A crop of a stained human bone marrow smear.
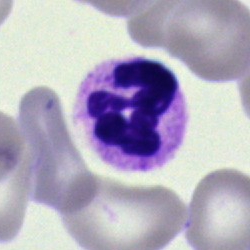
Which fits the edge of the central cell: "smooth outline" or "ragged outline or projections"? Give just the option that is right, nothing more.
Smooth outline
